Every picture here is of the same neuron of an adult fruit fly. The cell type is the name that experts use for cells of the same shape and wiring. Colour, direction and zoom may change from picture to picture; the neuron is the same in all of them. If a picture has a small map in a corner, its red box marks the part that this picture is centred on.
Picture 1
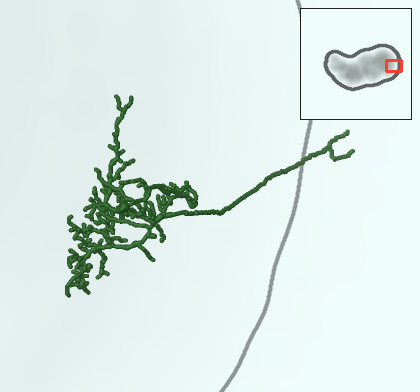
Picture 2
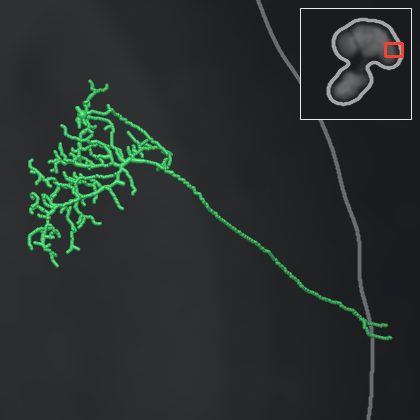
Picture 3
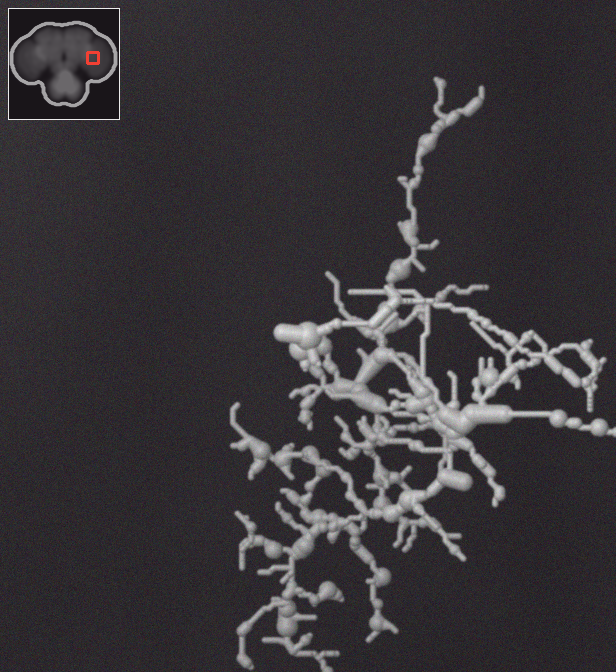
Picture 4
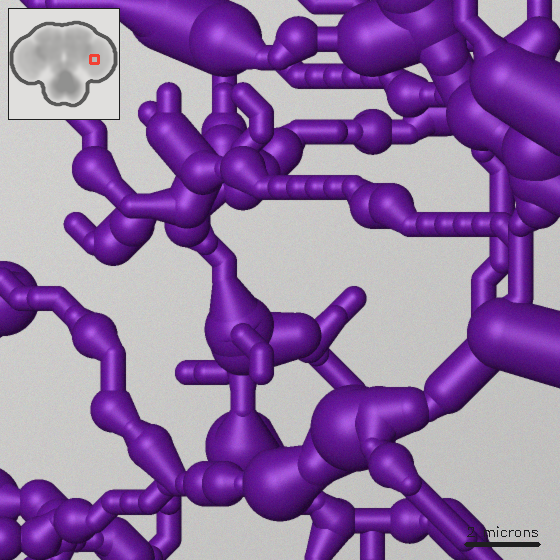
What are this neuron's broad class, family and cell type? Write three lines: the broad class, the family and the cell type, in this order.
optic-lobe intrinsic neuron
Lawf
Lawf1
